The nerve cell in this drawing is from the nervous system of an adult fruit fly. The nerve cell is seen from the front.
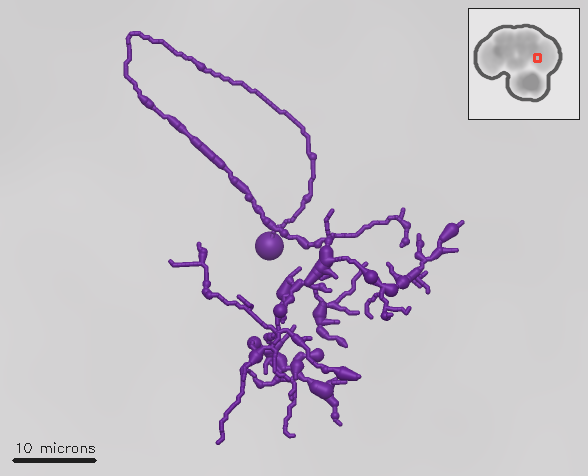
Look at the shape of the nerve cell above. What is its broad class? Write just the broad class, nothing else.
optic-lobe intrinsic neuron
